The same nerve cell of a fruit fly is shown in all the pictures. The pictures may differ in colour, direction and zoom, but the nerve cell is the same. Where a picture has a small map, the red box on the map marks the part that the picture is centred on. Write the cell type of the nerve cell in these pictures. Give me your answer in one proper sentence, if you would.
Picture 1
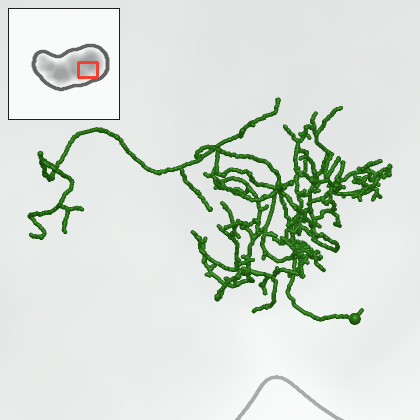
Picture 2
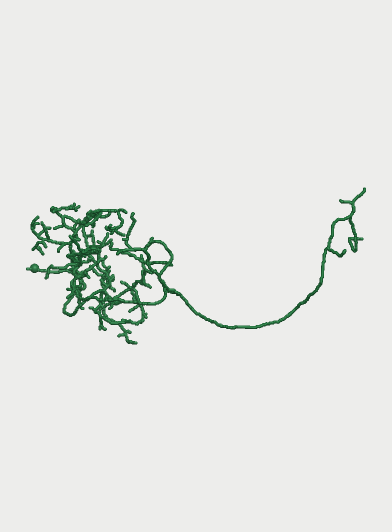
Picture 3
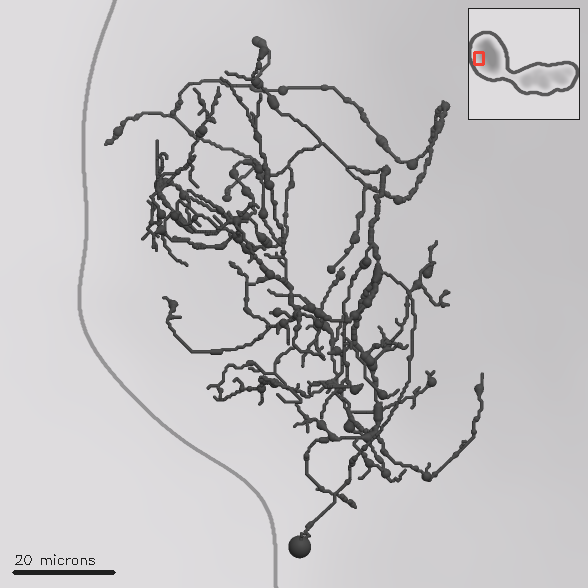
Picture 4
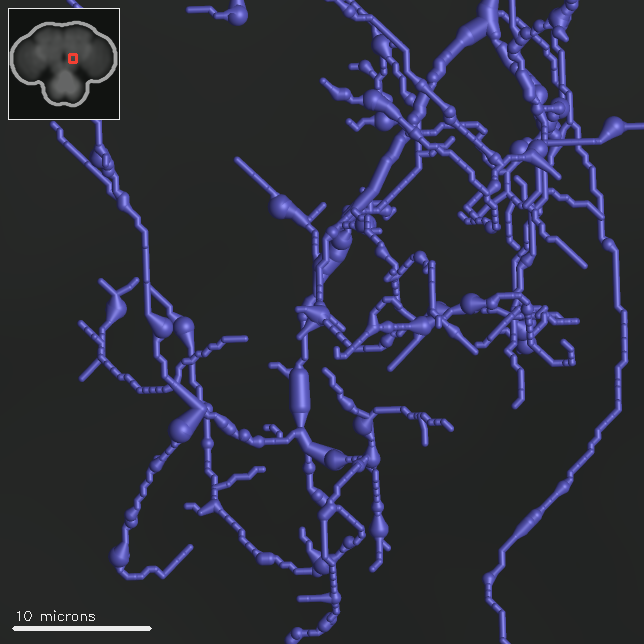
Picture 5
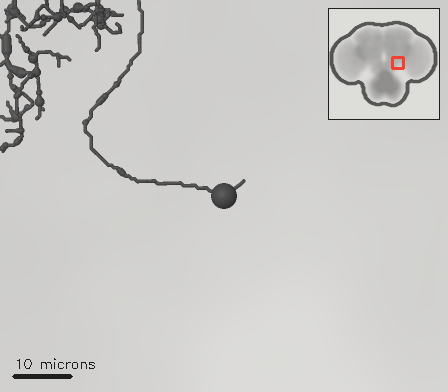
It is to cell type v2LN34A that the nerve cell belongs.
